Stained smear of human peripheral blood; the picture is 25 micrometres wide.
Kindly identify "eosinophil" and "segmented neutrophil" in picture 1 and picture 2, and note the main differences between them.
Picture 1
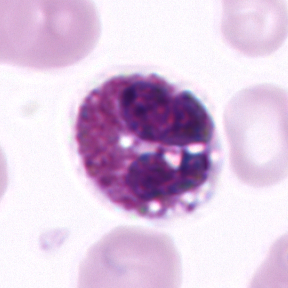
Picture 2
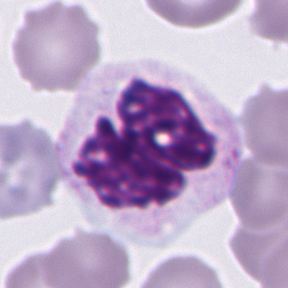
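Eosinophil in picture 1, segmented neutrophil in picture 2. Granules: coarse and reddish-purple in picture 1, packing the cytoplasm, which is most abundant on the left side; fine and pinkish, scattered through the cytoplasm, in picture 2.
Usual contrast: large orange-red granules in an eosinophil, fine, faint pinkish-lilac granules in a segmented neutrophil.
Nucleus, picture 1: two lobes, one above the other, separated by a narrow pale band. Nucleus, picture 2: irregular and folded, with several clefts, and a small bright white spot within it.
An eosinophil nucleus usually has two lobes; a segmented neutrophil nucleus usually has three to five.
Chromatin: dense and dark purple in both.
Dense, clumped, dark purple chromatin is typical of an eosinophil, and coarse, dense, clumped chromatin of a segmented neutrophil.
Picture 2: no nucleoli visible.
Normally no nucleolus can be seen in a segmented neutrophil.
Size, picture 1: about 13 micrometres across. Outline, picture 2: roughly round.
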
